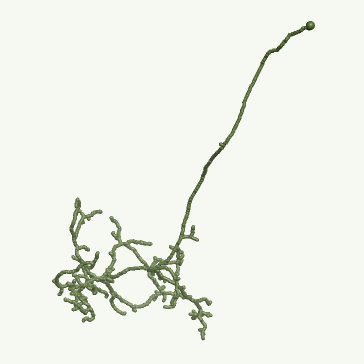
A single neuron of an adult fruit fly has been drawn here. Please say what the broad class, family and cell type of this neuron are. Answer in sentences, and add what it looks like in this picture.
This is a nerve-cord intrinsic neuron. The family is hemilineage 12A. The cell type is IN12A063_b. The cell body is at the upper right of the picture. As drawn here it is about as wide as it is tall.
